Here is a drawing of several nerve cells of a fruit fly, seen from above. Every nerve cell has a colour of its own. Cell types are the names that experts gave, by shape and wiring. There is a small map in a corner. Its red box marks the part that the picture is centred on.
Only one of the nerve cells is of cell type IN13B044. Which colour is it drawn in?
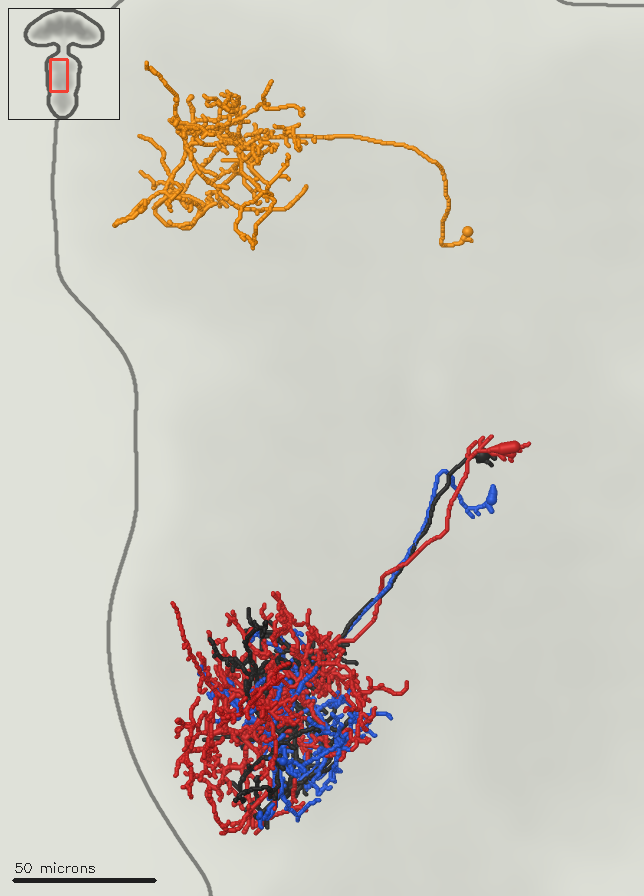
orange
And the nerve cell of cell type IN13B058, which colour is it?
black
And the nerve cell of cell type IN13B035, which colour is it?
blue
